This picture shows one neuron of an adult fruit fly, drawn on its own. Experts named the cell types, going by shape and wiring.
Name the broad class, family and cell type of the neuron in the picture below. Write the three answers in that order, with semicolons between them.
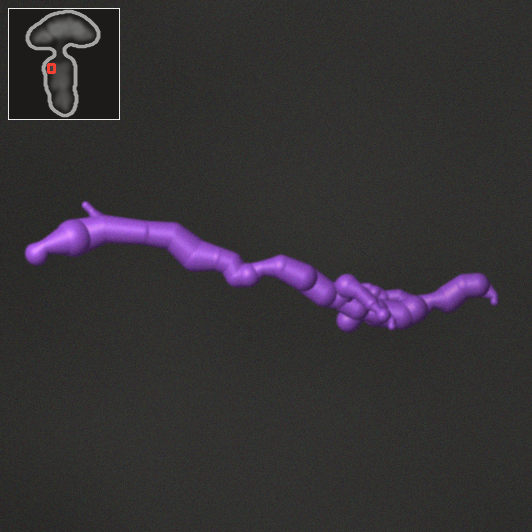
sensory neuron entering the nerve cord; class mechanosensory proprioceptive; SNpp47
